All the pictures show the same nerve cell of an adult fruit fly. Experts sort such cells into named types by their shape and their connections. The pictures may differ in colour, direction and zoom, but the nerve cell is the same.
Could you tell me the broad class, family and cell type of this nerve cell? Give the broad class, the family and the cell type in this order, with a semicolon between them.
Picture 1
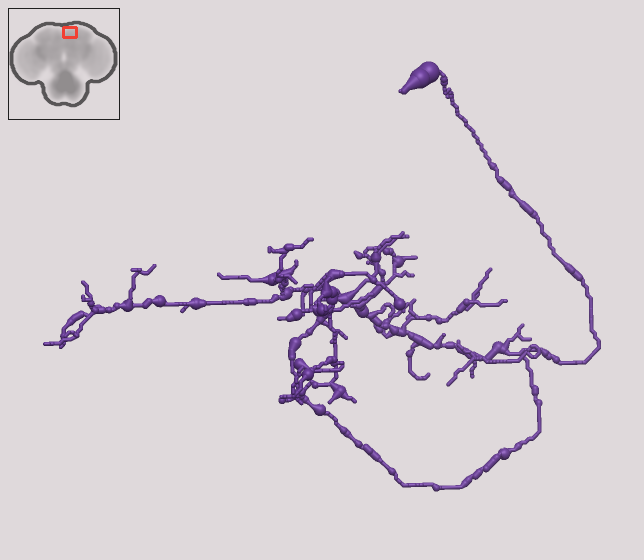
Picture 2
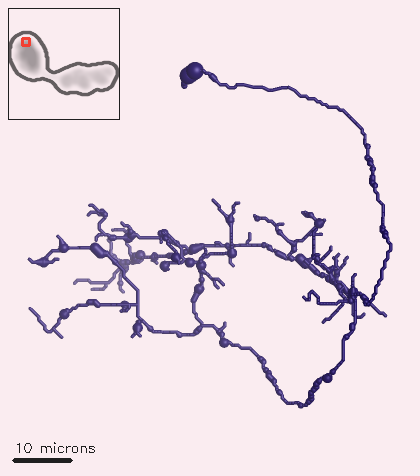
central-brain intrinsic neuron; hemilineage SMPpd1; SMP355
